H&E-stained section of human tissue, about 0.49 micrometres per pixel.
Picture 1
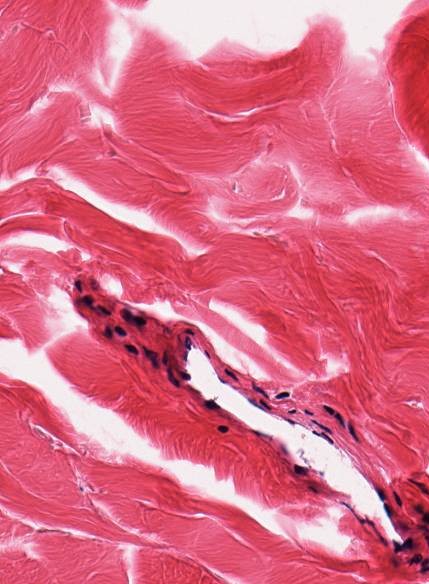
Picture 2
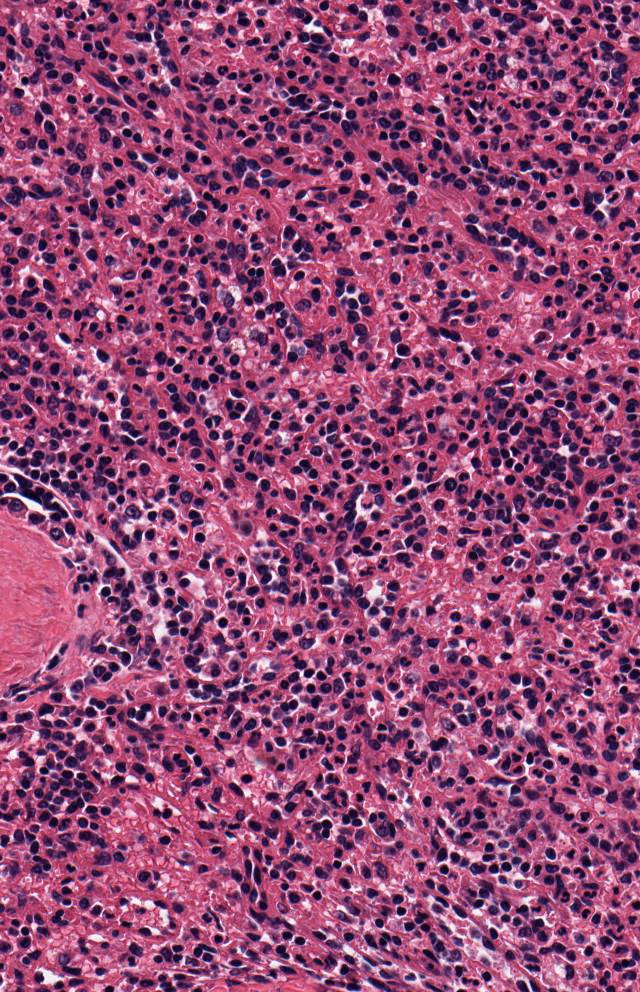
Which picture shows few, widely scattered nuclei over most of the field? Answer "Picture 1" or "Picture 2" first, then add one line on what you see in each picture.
Picture 1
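Picture 1: Nuclei within the collagen bundles are very sparse.
Picture 2: Densely packed, non-cohesive round cells fill almost the whole field as a diffuse sheet.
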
